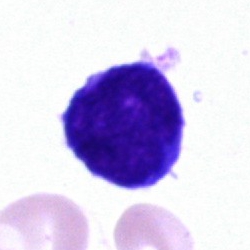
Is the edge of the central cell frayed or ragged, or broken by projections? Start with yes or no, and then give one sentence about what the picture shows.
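Yes. A few tiny pointed projections stick out from the cell edge.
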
